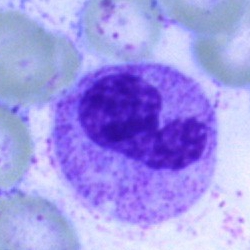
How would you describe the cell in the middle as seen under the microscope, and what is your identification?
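First impression: a roughly round outline. The nucleus sits in the upper part, leaving a wider band of cytoplasm below, and it's deeply indented on the right, giving a kidney shape. Its chromatin looks dark purple and coarsely clumped. So, a band neutrophil.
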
